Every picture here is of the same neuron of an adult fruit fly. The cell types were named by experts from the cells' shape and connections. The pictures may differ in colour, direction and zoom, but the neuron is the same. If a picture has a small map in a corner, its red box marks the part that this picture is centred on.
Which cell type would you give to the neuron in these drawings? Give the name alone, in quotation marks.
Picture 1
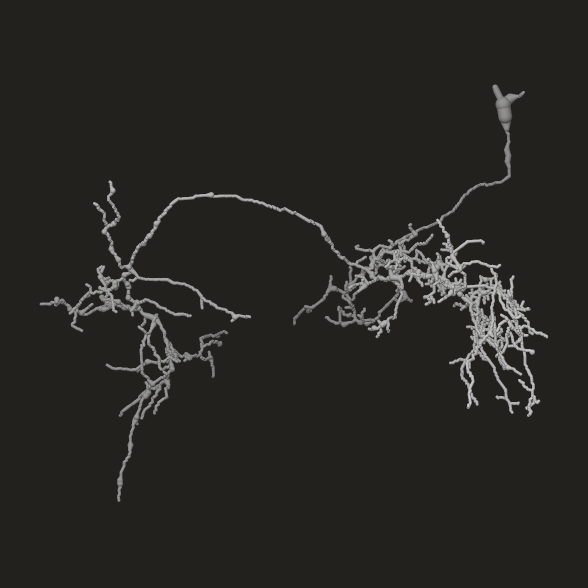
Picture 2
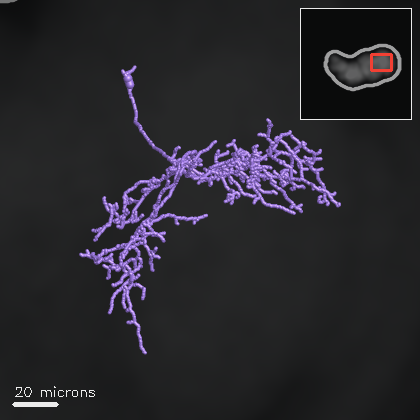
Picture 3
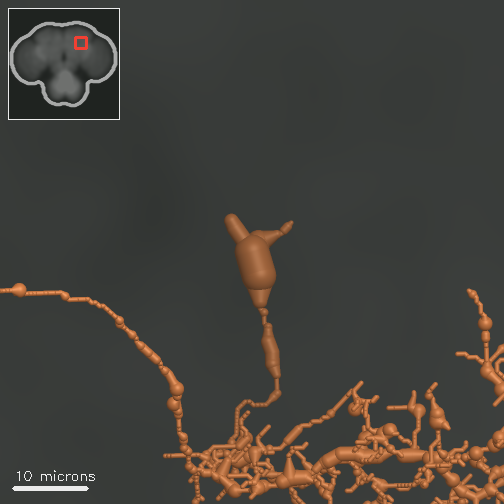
"PVLP214m"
